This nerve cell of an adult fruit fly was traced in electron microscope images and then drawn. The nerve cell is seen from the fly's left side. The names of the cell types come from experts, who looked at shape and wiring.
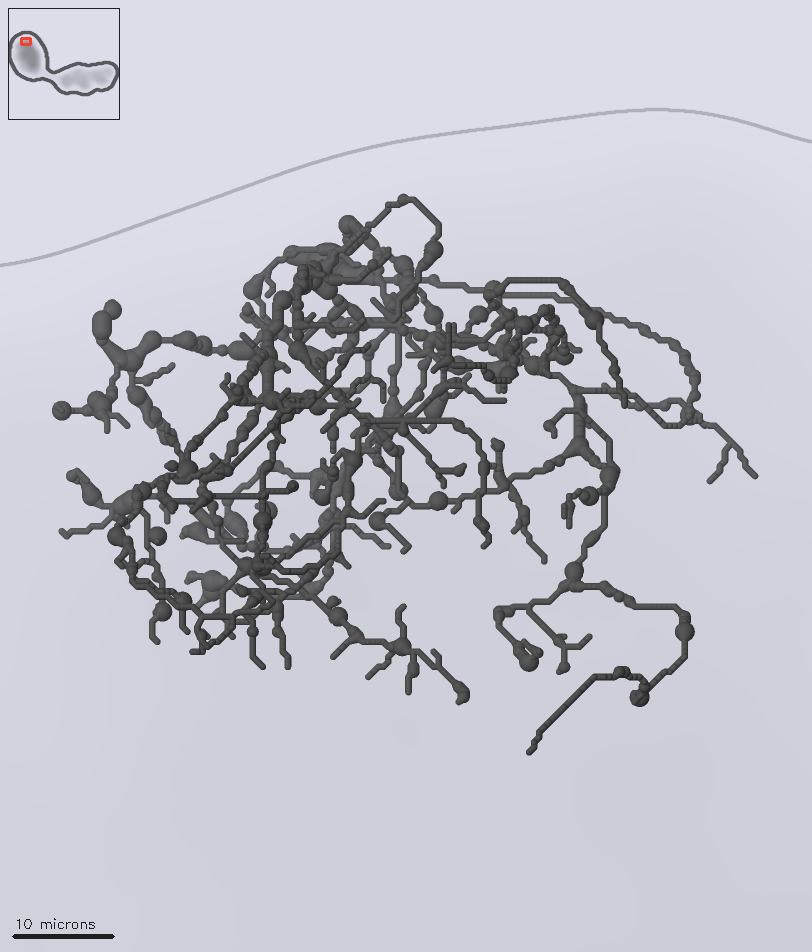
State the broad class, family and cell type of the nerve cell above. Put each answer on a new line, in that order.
central-brain intrinsic neuron
hemilineage SLPpm3
CB2479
